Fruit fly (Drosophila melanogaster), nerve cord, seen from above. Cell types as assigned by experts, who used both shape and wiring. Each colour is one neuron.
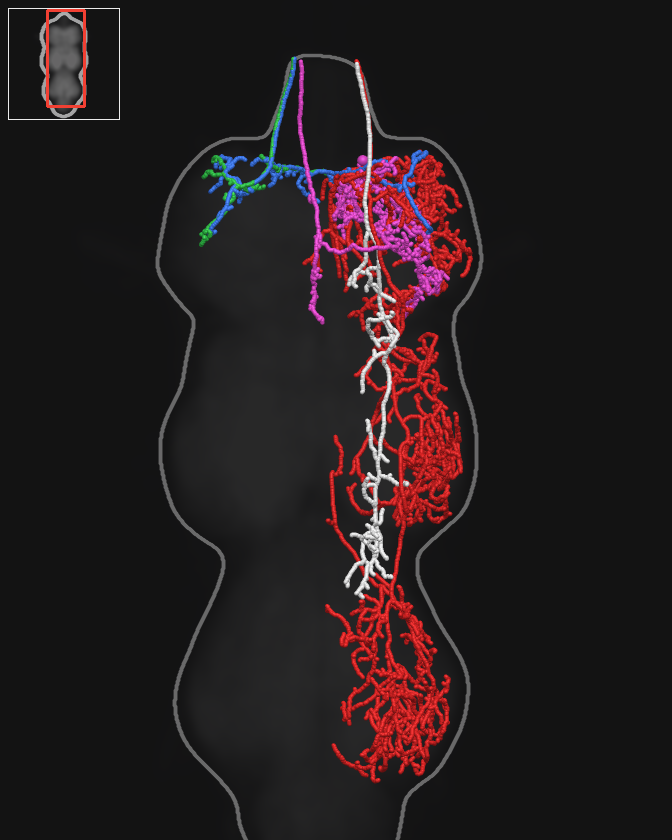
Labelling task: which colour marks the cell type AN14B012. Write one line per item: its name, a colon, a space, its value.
colour: magenta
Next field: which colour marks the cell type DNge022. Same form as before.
colour: blue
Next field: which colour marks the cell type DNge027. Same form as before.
colour: green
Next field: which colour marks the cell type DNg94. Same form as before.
colour: white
